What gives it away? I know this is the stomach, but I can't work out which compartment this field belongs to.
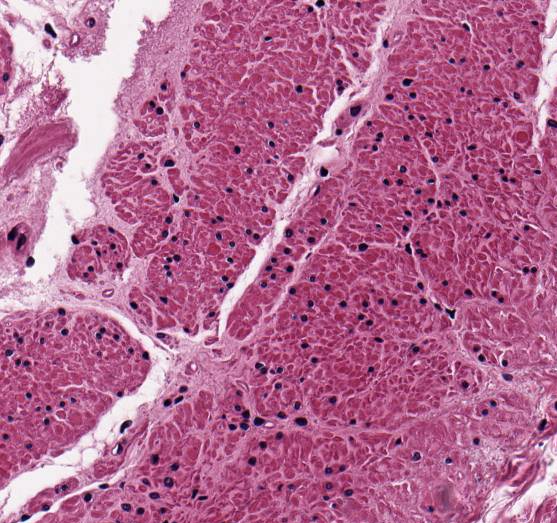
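Part shown: smooth muscle. First, large bundles of muscle fibres fill the field, parted by thin pale connective-tissue septa. Second, most fibres are cut across as packed rounded-to-polygonal pink profiles with small, round, dark central nuclei.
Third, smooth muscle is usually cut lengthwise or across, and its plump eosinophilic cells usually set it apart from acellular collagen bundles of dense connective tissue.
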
